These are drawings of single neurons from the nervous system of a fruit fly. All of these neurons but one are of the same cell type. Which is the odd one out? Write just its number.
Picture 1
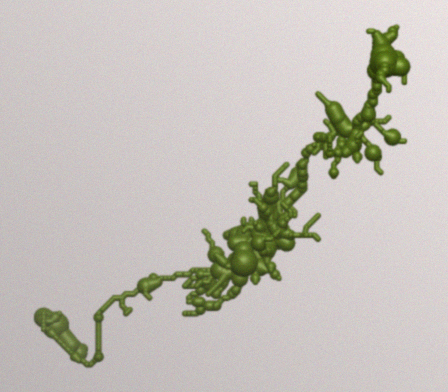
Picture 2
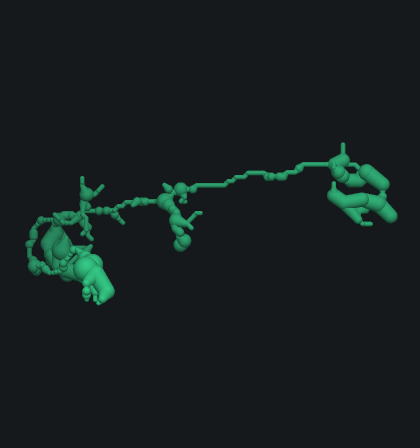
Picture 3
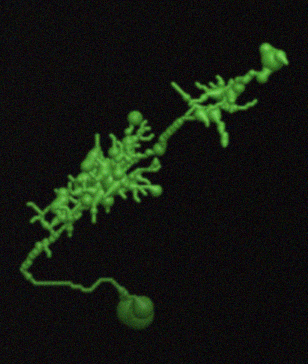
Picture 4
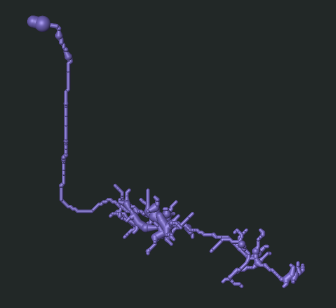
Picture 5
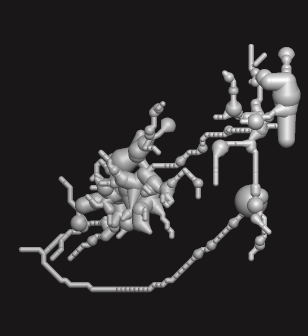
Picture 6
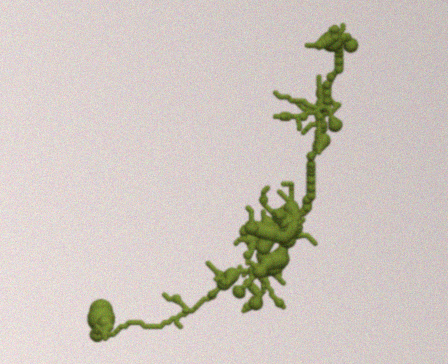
2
